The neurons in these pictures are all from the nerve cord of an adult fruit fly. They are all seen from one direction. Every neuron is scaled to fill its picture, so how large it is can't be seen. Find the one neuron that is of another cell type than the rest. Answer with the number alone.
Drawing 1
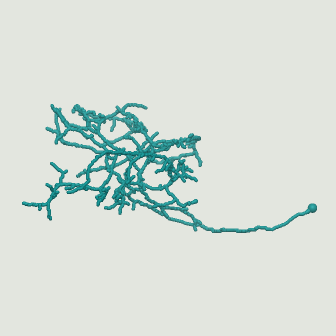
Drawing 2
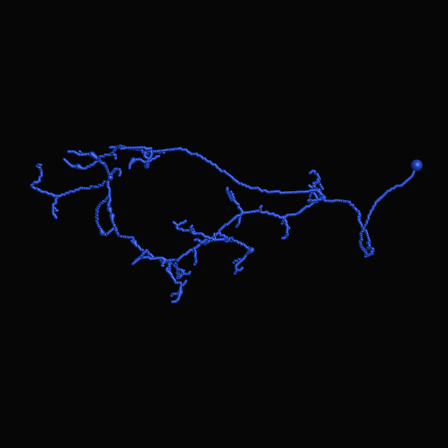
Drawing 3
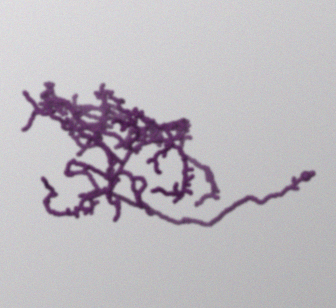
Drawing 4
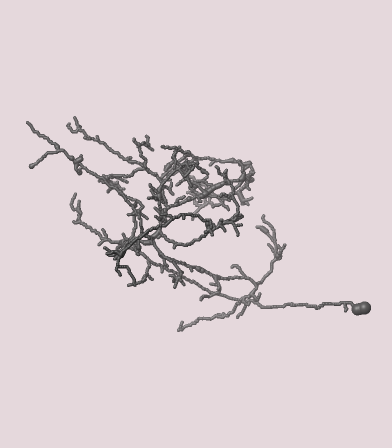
2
